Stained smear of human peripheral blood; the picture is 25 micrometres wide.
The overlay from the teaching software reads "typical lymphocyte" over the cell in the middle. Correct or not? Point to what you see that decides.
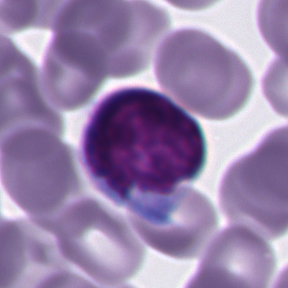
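Outline: roughly round. Chromatin: dense, dark purple, coarsely clumped; goes with typical lymphocyte.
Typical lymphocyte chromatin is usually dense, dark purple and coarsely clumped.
Nucleoli: none distinct; would fit hairy cell as well, so does not separate the two.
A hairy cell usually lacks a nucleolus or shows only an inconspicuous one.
Cytoplasm amount: scant, mainly a crescent along the lower edge; goes with typical lymphocyte, against hairy cell.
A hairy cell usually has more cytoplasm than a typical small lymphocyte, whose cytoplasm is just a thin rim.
Cytoplasm colour: pale blue. Nucleus: about 10 micrometres across. Verdict: typical lymphocyte fits.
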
